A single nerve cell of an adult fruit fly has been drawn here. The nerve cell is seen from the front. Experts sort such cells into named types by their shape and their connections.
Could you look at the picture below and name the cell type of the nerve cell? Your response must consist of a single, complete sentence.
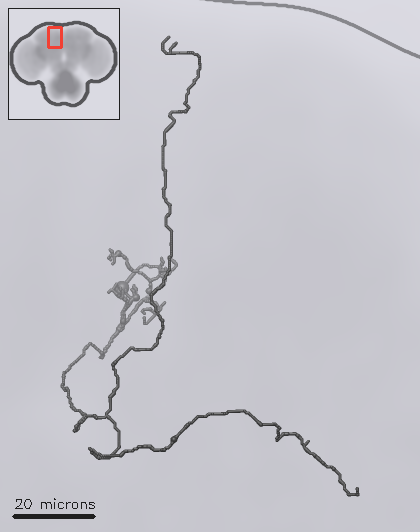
This nerve cell represents the cell type KCab-m.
